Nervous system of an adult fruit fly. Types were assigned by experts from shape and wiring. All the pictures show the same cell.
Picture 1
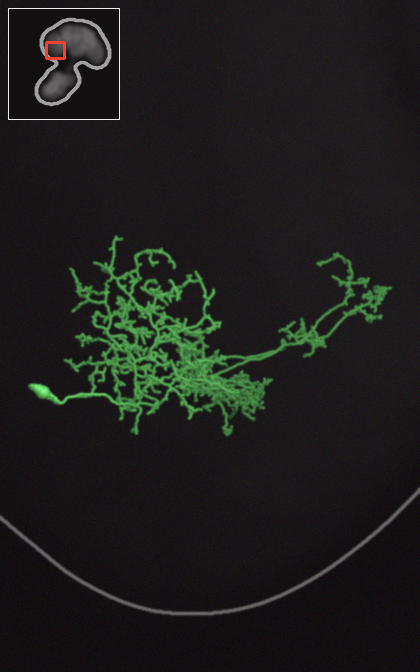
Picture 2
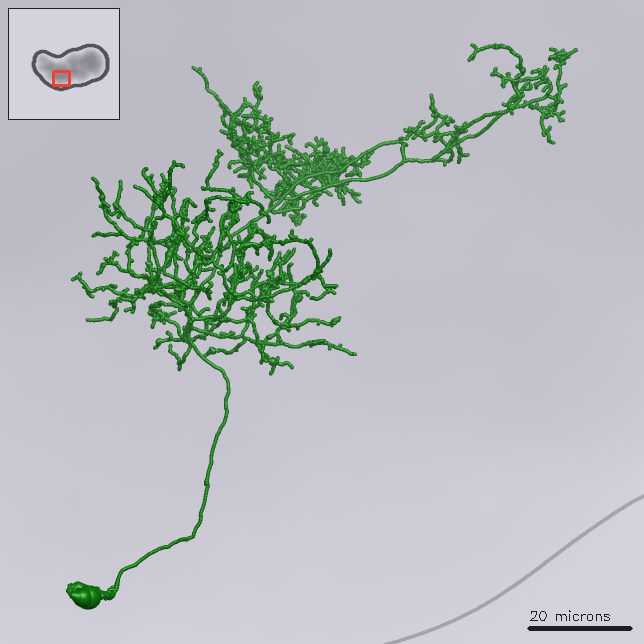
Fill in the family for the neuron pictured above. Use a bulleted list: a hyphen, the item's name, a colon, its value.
- family: TmY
